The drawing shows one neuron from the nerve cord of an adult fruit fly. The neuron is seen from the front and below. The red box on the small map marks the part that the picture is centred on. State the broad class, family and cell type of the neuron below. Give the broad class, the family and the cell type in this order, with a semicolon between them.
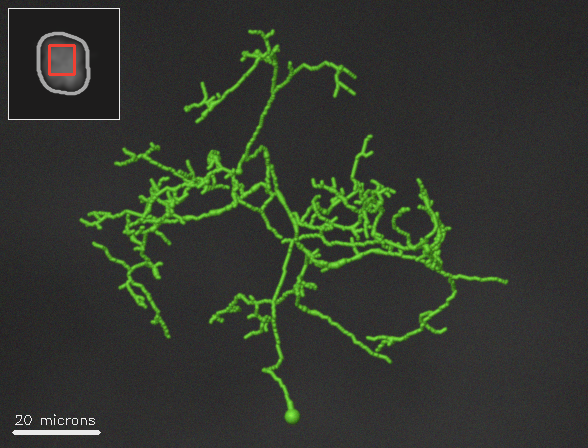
nerve-cord intrinsic neuron; hemilineage 00A; IN00A061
